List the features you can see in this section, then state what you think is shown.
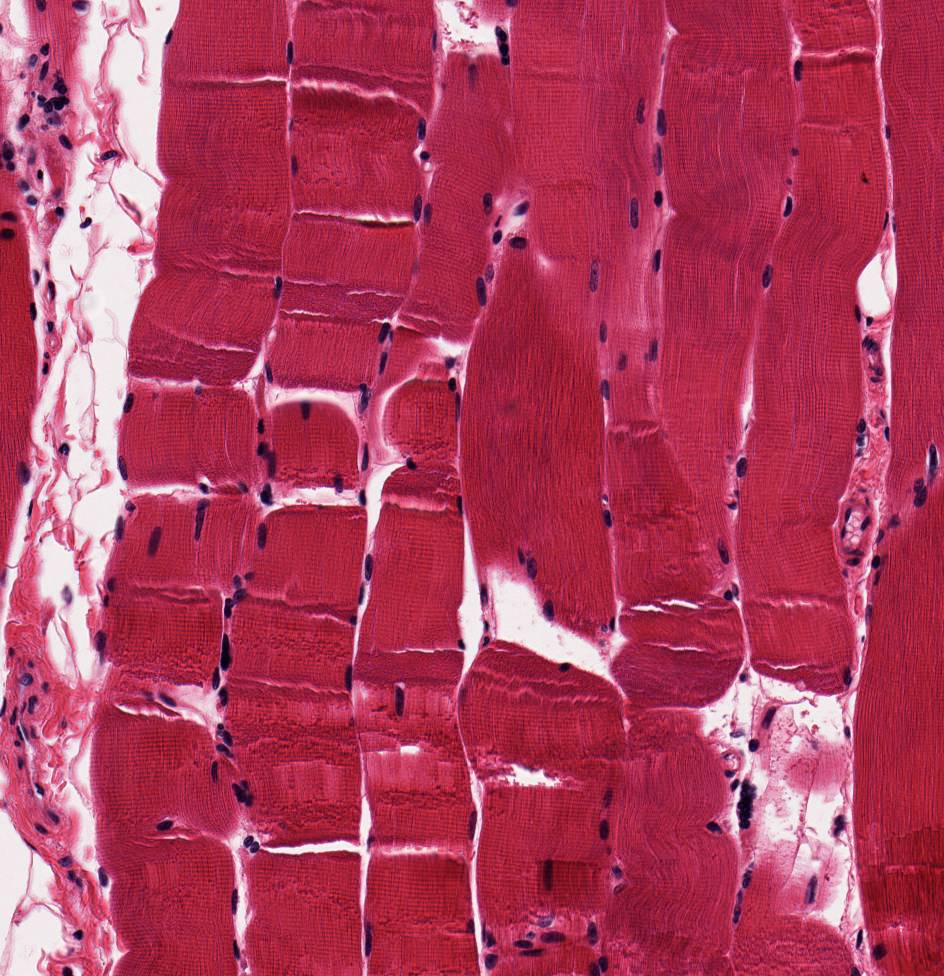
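Fine cross-striations run across each fibre, perpendicular to its long axis. Nuclei sit at fibre edges, not centres. They are dark, elongated ovals aligned with fibre length. Fibres lie side by side without branching into one another. Name: skeletal muscle.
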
